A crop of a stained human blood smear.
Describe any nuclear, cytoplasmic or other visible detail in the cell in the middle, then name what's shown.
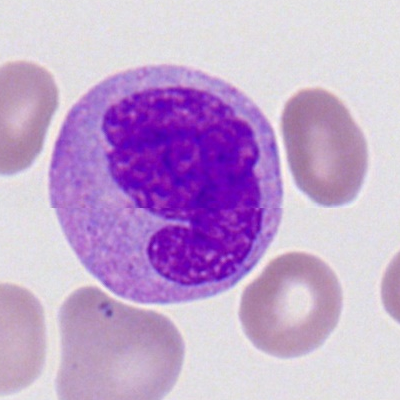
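A round, smooth outline encloses this cell. Its chromatin is patchy, with darker clumps separated by paler spaces. Abundant, pale greyish-lilac cytoplasm holds fine, faint, dust-like granules. The cell in the middle is a monocyte.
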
